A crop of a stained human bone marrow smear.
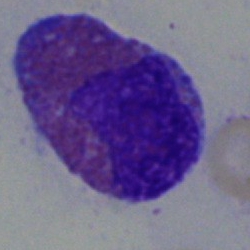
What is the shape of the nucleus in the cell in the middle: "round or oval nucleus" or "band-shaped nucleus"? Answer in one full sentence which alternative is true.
A single compact round or oval mass makes up the nucleus.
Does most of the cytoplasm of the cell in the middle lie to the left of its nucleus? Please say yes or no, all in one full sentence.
Yes, on the right side of the cell lies its nucleus.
